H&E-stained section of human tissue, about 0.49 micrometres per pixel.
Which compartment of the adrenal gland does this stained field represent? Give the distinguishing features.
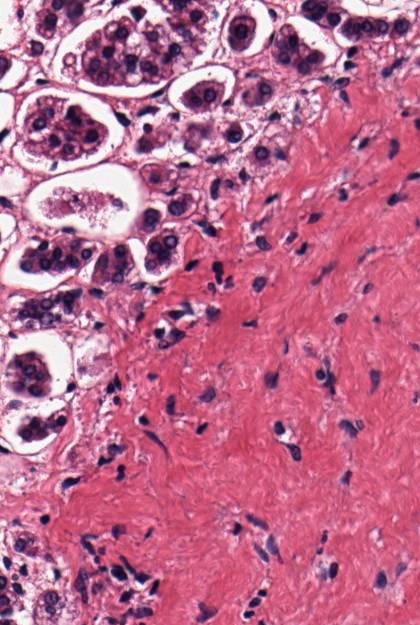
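The right and lower parts of the field are dense connective tissue. Its densely packed pink collagen holds sparse, scattered spindle and oval nuclei.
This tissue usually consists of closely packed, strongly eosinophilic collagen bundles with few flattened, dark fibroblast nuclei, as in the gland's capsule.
Nests of cells with moderate pink-purple cytoplasm, many set in clear white spaces, occupy the upper left.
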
